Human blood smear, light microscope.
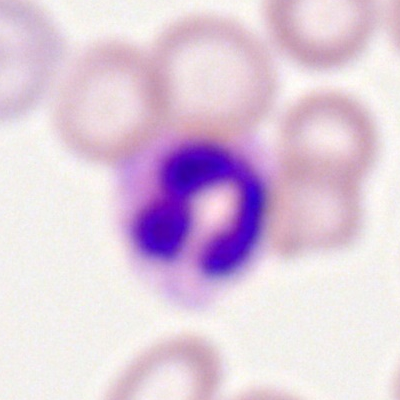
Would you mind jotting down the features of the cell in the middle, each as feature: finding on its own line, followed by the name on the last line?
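Image: blurred, so fine cytoplasmic detail can't be made out
Nuclear shape: a curved band wrapping round a small pale centre
Staining: dense dark purple all through the nucleus
Cytoplasm: pale pinkish-lilac
Verdict: segmented neutrophil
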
